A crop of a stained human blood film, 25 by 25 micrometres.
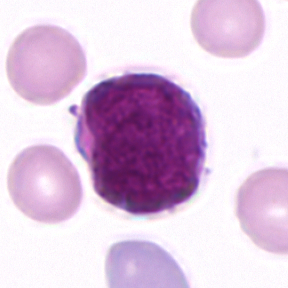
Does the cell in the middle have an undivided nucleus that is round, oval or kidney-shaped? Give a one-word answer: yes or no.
Yes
